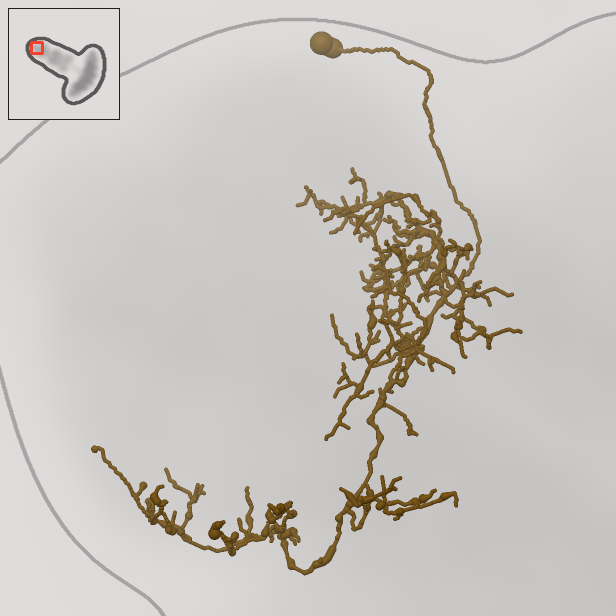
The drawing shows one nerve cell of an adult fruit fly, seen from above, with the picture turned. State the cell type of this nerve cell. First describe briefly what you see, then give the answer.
The cell body can be seen at the top of the picture. As drawn here it is about as wide as it is tall. This is a nerve-cord intrinsic neuron. Its cell type is INXXX396.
